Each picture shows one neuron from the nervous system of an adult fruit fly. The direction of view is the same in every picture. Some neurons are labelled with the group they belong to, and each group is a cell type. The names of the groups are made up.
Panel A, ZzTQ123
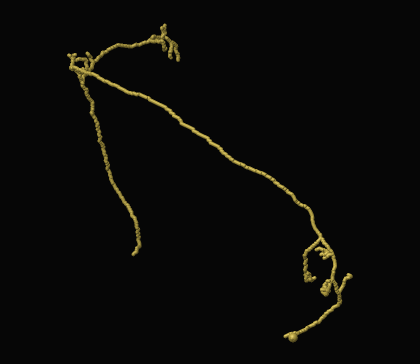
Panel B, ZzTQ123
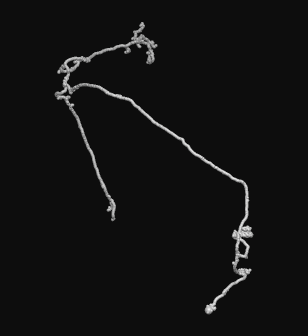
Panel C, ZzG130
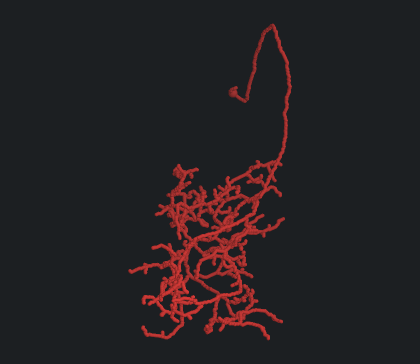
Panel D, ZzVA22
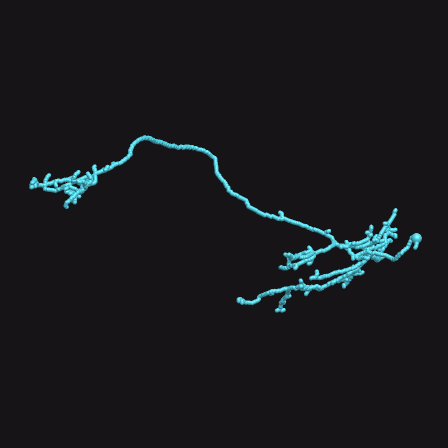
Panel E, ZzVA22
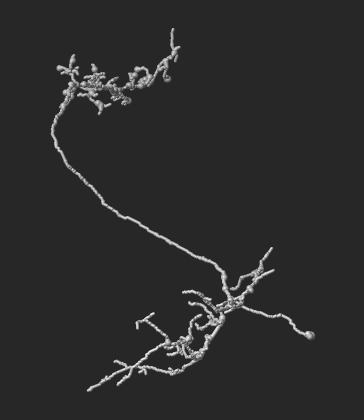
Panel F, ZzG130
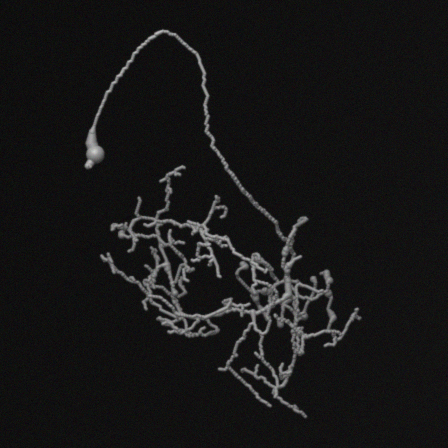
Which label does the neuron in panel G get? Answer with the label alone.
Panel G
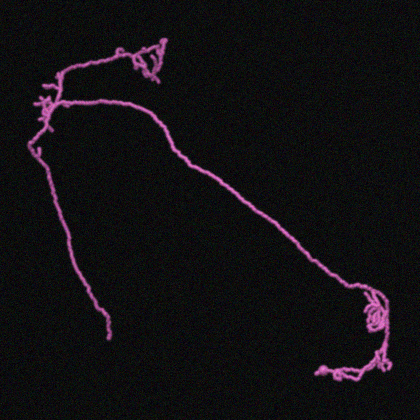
ZzTQ123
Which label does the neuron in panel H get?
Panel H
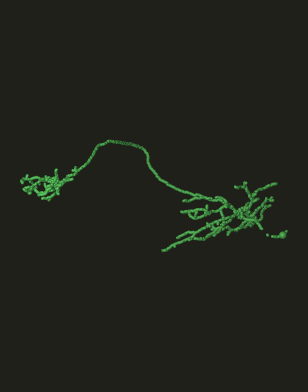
ZzVA22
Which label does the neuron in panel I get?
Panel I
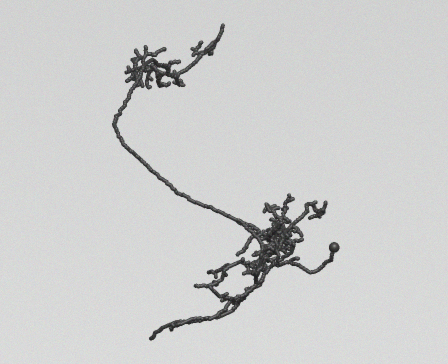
ZzVA22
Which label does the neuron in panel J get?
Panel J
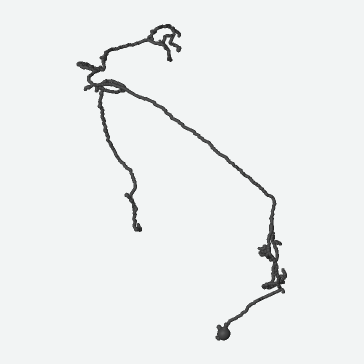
ZzTQ123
